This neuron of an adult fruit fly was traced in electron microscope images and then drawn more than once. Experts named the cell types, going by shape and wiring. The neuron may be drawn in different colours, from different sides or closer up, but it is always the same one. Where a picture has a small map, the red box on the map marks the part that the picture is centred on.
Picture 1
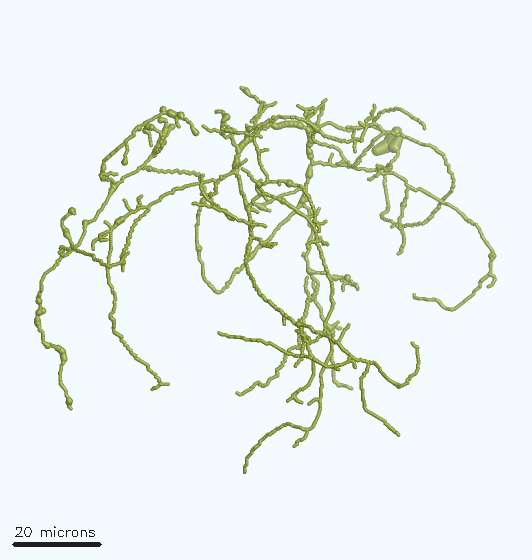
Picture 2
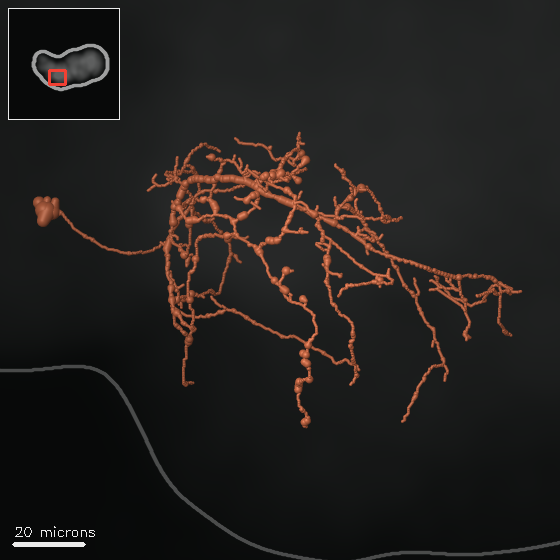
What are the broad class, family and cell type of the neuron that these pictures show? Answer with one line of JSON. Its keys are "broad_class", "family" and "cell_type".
{"broad_class": "nerve-cord intrinsic neuron", "family": "hemilineage 03A", "cell_type": "IN03A066"}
